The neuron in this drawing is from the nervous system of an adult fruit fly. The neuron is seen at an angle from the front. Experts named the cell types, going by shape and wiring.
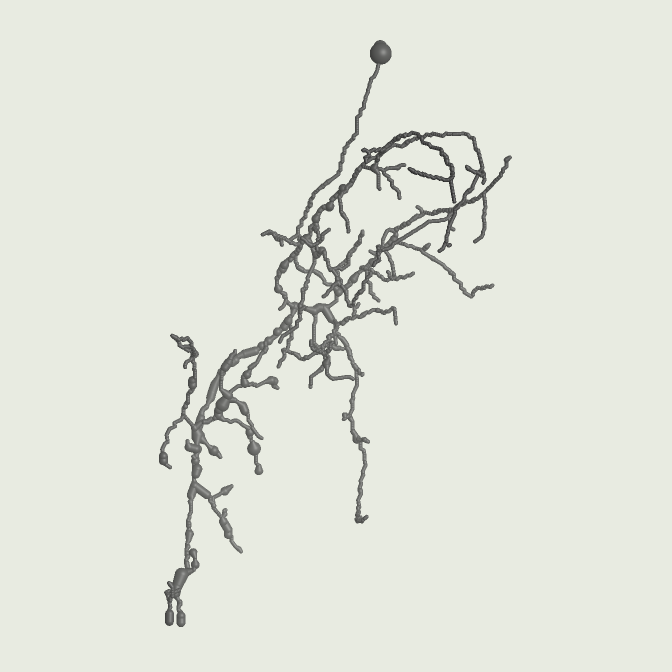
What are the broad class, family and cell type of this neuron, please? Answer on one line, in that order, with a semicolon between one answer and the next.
nerve-cord intrinsic neuron; hemilineage 19A; IN19A102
